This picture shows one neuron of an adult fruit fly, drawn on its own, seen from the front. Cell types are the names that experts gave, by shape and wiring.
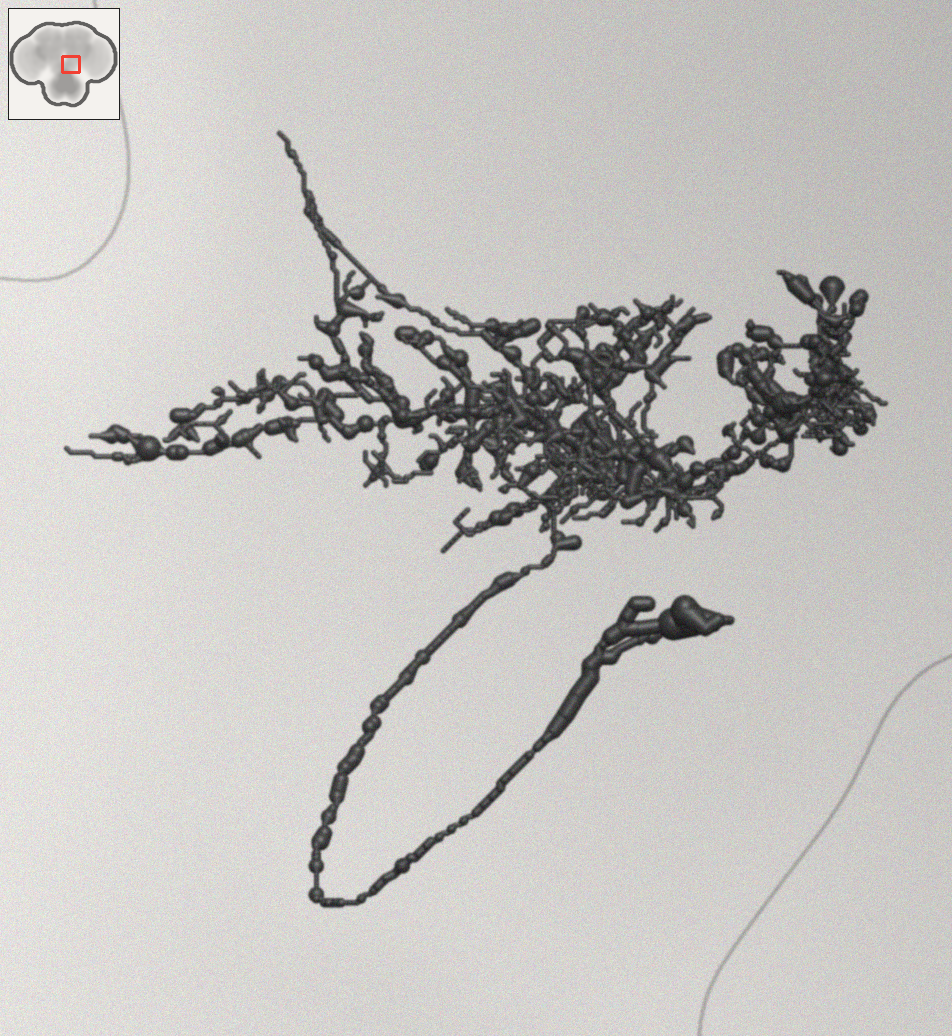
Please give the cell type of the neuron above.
AMMC038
